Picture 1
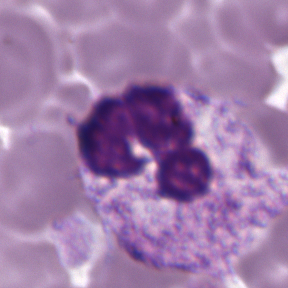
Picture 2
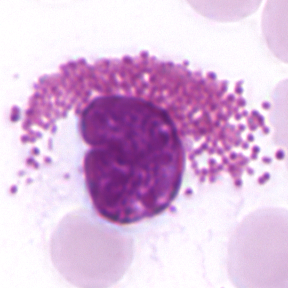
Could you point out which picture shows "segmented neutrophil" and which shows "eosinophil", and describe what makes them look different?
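The segmented neutrophil is in picture 1, and the eosinophil is in picture 2. Working through them point by point, start with the nucleus: in the segmented neutrophil it sits in the upper left part of the cell, its chromatin dark purple and densely clumped, with no nucleoli visible.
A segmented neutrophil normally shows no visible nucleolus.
In the eosinophil, too, no nucleoli can be seen. Next, the cytoplasm: in the segmented neutrophil it is plentiful and pale lilac. Then the granules, where the two part ways: the segmented neutrophil has fine purple-violet granules scattered throughout its cytoplasm. The eosinophil's granules are numerous, round and purple-red, closely similar to one another in size, and mostly lie beside the nucleus rather than over it.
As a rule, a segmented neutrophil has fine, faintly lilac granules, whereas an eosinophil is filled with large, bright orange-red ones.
Finally, the surroundings: red cells crowd against the segmented neutrophil on all sides.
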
